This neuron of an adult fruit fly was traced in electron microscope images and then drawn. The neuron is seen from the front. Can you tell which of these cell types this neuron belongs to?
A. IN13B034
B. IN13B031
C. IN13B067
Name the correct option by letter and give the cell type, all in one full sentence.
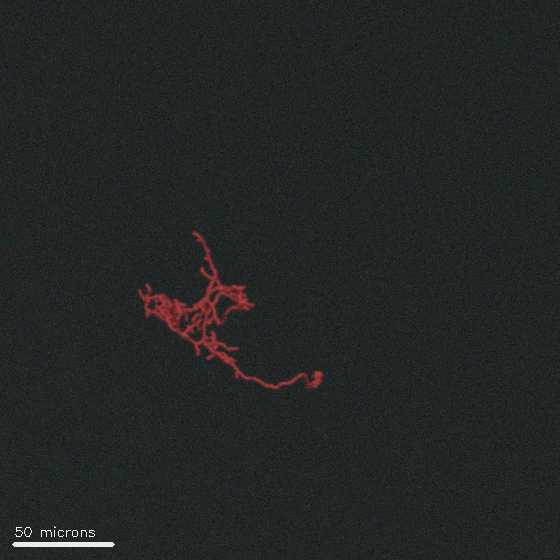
The neuron is identified as IN13B031, the cell type in option B.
